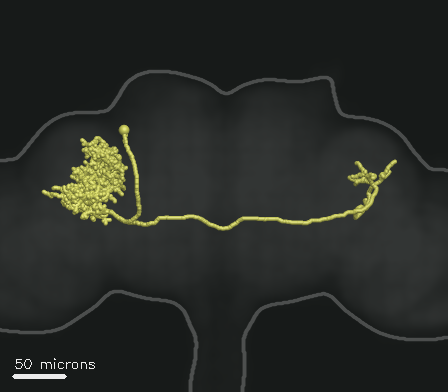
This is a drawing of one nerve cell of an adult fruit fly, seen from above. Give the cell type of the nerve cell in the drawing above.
AVLP201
